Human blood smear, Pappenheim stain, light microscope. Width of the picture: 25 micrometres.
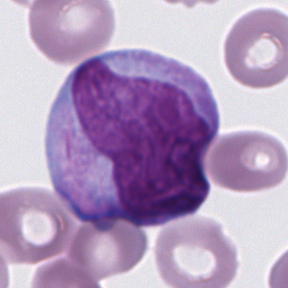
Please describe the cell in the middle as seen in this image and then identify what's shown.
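The nucleus sits toward the right, so most of the cytoplasm lies on the left. Its chromatin is finely textured, with delicate creases rather than coarse clumps, and no coarse granules appear in the cytoplasm. The cell measures about 16 micrometres across, and red cells touch it along its right and lower edges. This is an atypical promyelocyte.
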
